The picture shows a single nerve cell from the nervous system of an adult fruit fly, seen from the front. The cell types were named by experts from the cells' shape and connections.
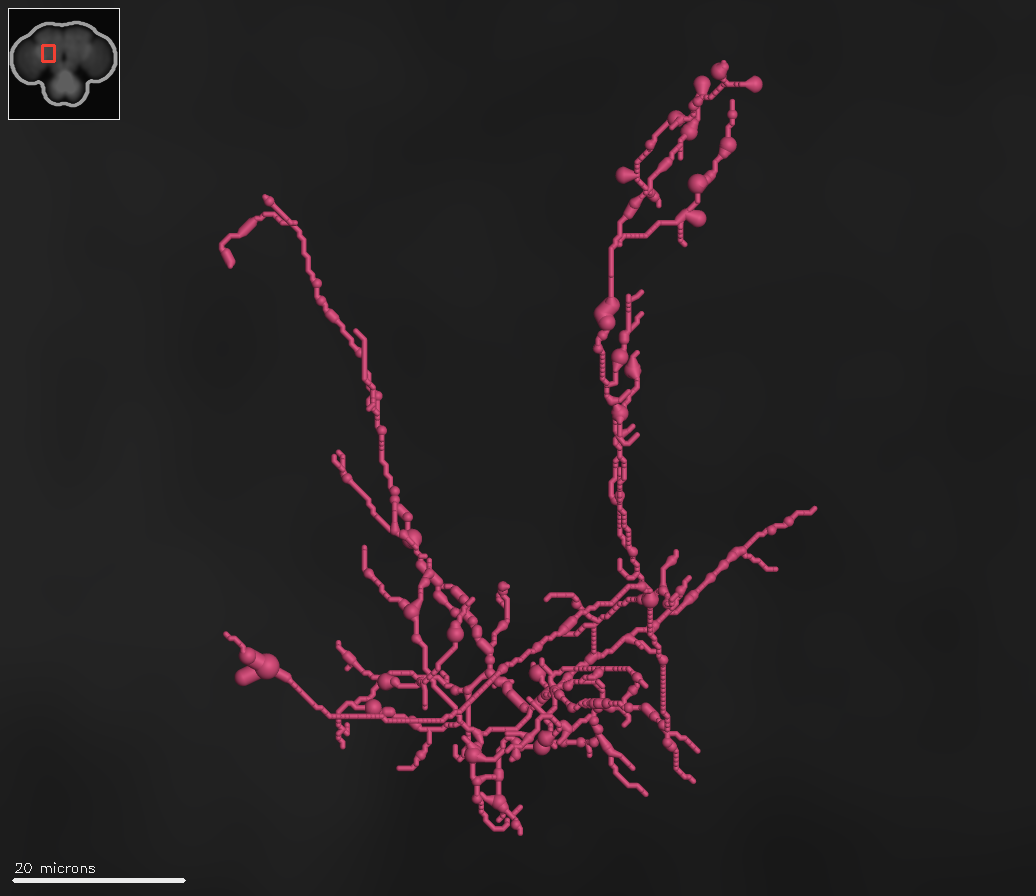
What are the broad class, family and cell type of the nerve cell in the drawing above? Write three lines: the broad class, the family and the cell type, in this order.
central-brain intrinsic neuron
hemilineage LALa1_posterior
CB1564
